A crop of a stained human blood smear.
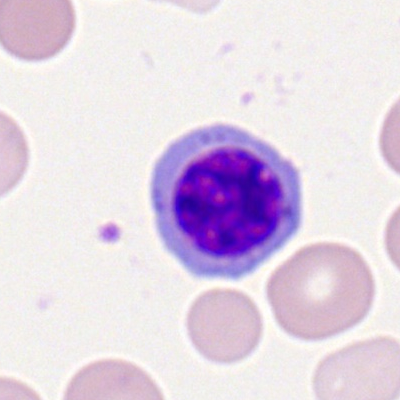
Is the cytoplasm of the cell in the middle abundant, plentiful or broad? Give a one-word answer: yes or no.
No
